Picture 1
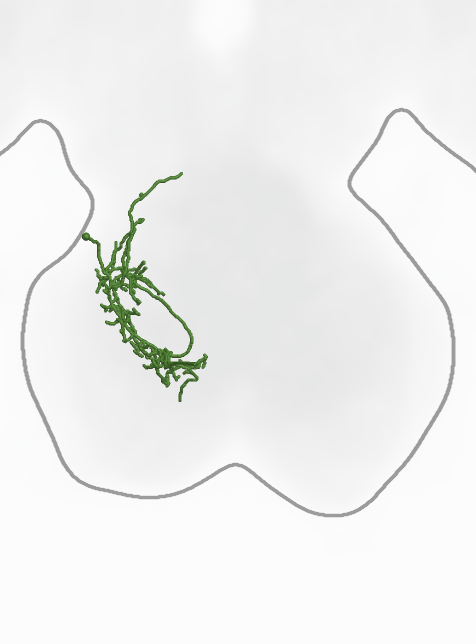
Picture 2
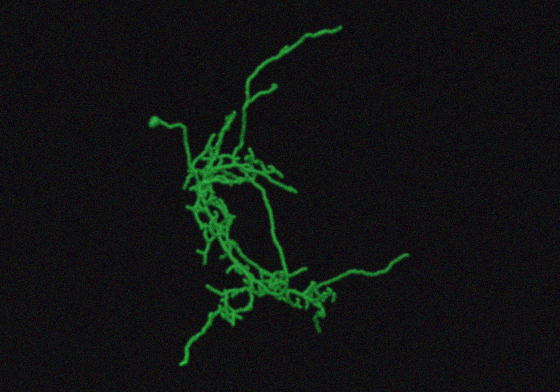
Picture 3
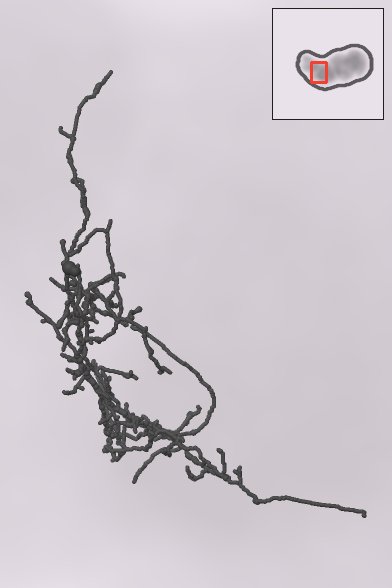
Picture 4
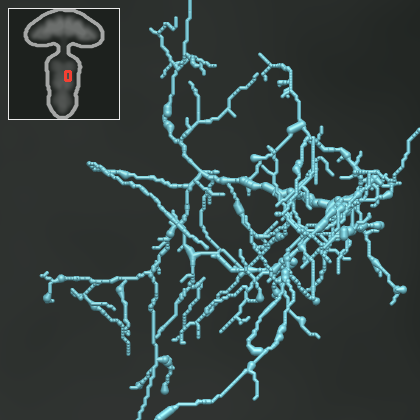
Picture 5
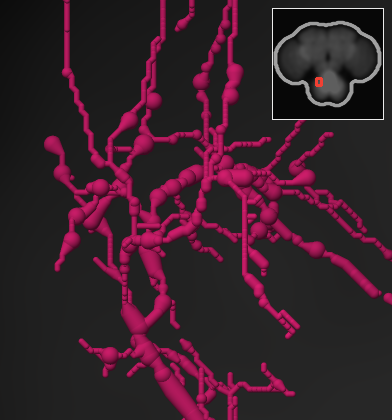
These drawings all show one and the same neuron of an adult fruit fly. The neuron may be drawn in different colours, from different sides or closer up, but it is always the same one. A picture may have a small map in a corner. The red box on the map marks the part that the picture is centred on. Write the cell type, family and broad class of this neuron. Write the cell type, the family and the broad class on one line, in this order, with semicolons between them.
IN17A099; hemilineage 17A; nerve-cord intrinsic neuron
